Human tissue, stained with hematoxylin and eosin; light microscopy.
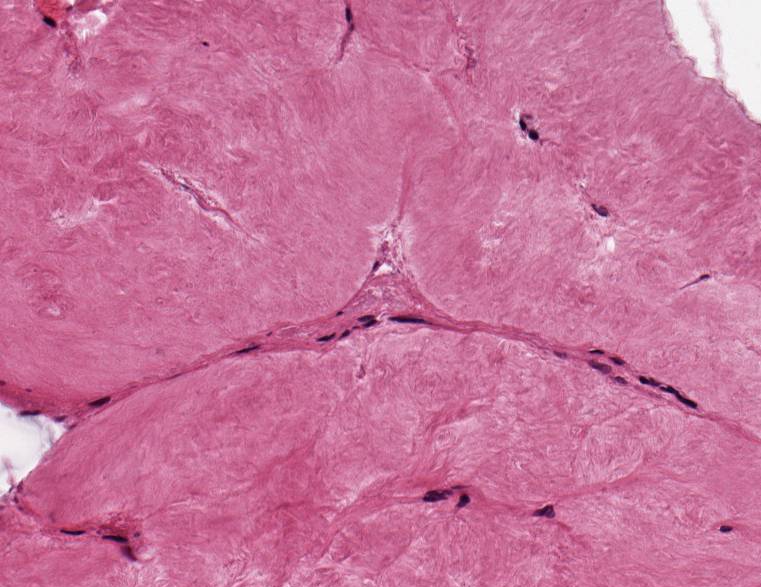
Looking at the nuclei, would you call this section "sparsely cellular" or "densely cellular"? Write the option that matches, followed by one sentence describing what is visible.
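Sparsely cellular. Nuclei are very sparse and widely scattered within the compartments.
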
